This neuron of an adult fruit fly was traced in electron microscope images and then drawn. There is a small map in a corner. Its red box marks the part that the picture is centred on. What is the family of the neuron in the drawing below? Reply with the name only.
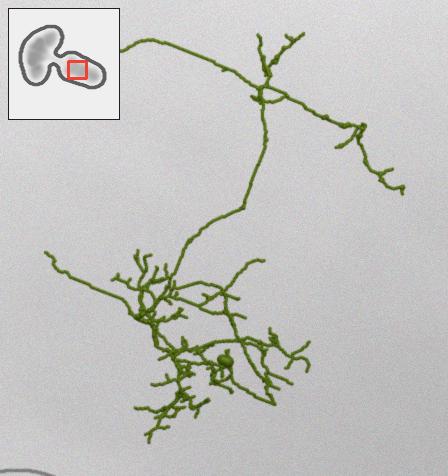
hemilineage 07B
